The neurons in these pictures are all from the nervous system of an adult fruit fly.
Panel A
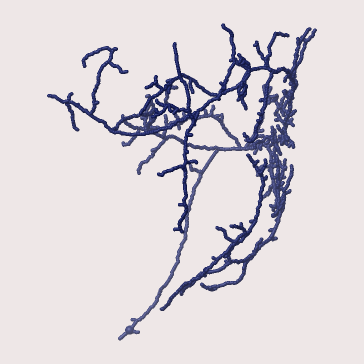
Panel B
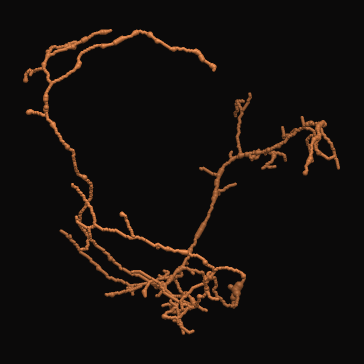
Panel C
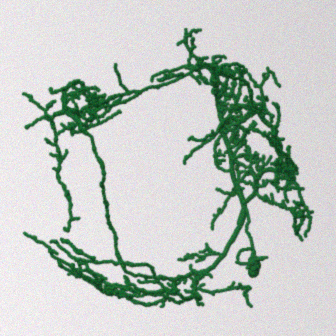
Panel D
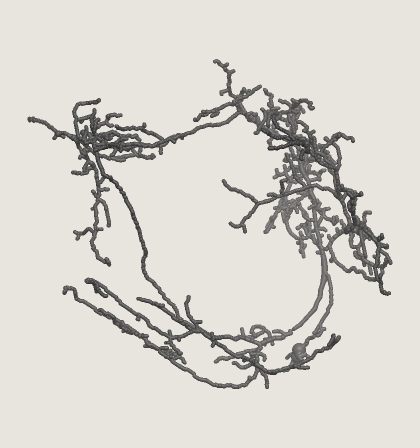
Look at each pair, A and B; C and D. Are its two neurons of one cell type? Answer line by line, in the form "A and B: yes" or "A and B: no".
A and B: yes
C and D: yes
